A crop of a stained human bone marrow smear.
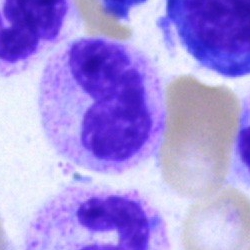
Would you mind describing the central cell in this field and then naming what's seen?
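Look how the nucleus is deeply indented from its left side, with dense, dark purple chromatin. The cytoplasm's pale pinkish-lilac, with fine pink-purple granules scattered through it. That's a band neutrophil.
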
